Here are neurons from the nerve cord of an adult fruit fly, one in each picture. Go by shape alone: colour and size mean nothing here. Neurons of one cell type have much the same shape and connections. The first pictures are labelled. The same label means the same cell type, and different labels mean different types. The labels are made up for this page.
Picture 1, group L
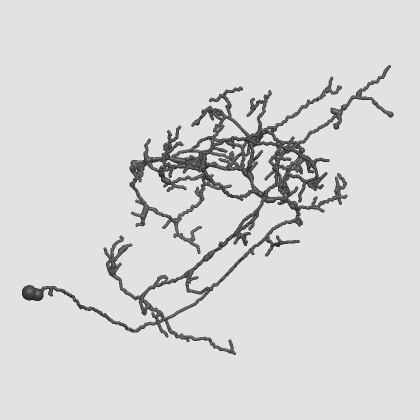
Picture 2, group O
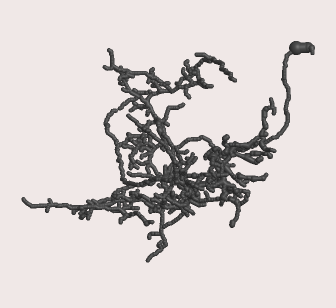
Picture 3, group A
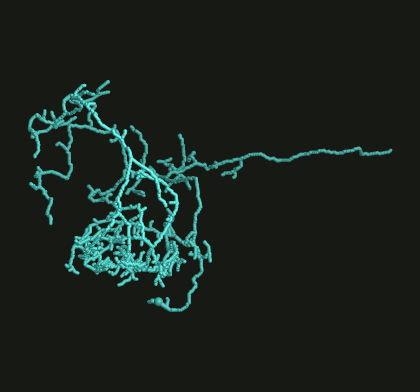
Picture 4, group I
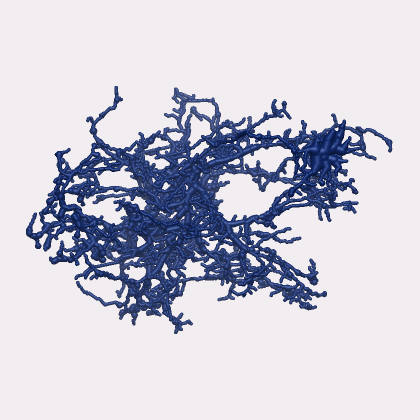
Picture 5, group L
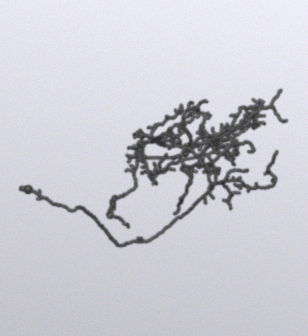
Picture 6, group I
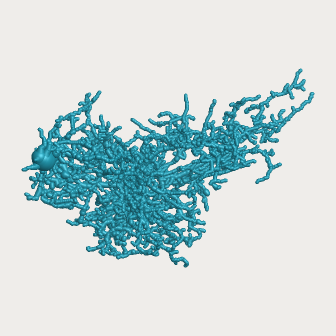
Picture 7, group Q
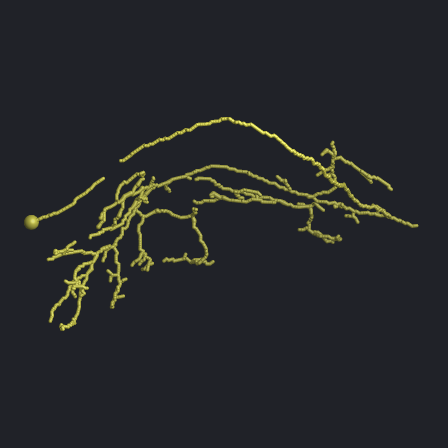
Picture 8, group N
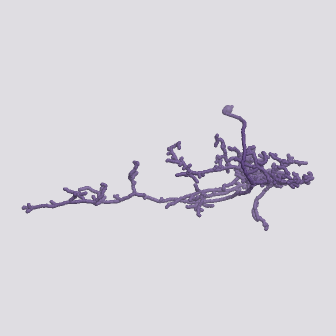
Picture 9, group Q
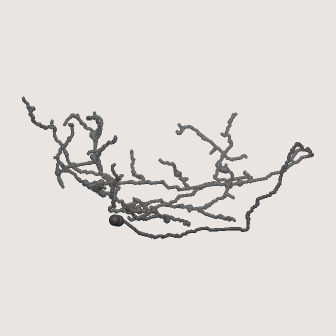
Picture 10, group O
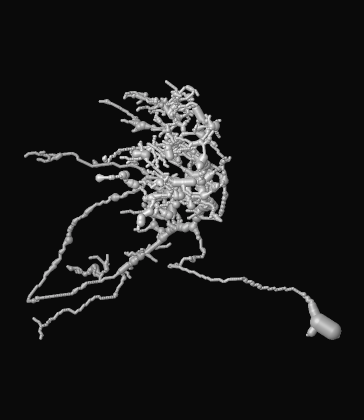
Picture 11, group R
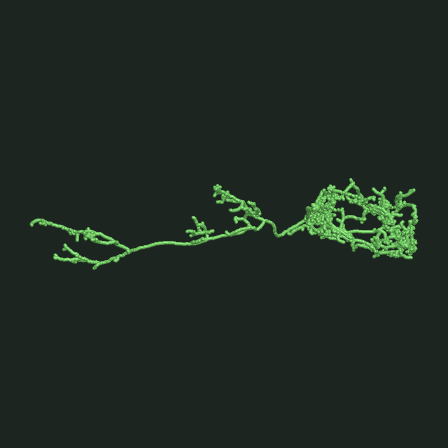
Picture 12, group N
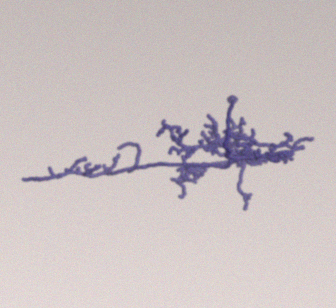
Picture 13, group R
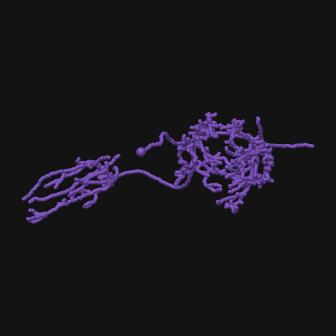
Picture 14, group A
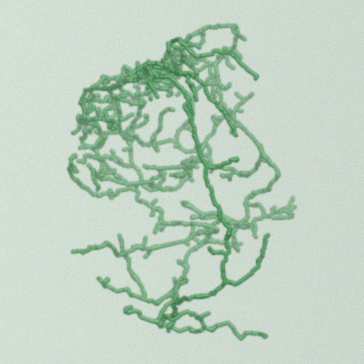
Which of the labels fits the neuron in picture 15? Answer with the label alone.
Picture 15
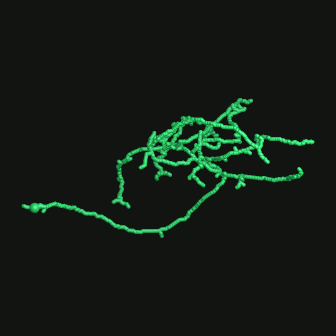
group L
